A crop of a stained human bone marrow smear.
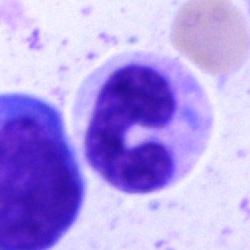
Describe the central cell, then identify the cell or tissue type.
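The cell outline is round and smooth. Its nucleus curves into a C shape opening to the right, with dark purple, dense, coarsely clumped chromatin. Pale pinkish-lilac cytoplasm fills the space around the nucleus. The cell is a band neutrophil.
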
